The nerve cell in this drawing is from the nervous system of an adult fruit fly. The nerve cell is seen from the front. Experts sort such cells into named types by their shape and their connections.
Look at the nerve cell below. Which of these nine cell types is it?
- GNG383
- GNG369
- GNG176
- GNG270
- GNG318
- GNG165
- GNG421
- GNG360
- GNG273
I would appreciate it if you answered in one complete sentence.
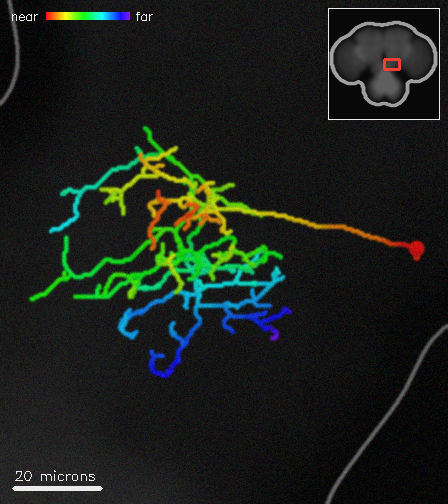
Typed by cell type, the neuron is GNG270.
